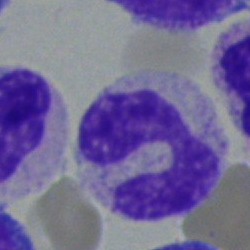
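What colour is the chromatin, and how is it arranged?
Deep purple and coarsely clumped, with paler spots.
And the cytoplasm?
Pale lilac-grey, holding only fine, faint granules.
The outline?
Roughly round.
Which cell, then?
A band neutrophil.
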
